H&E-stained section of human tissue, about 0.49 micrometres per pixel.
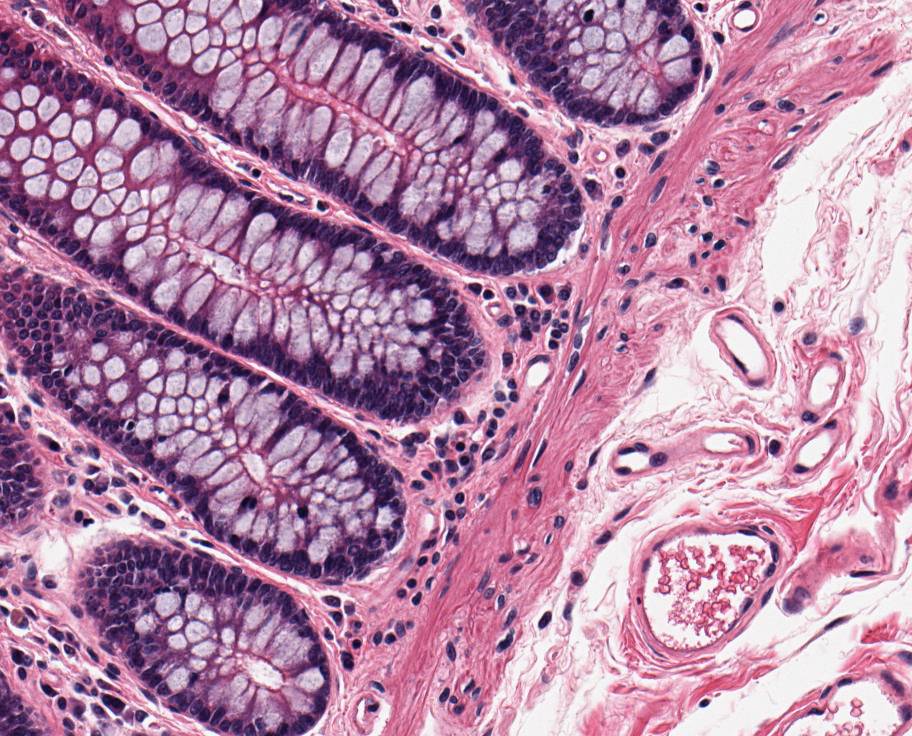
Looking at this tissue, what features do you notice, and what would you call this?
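Glands form straight, unbranched tubes of single-layered columnar cells, dark nuclei crowding the outer edge. Pale, mucin-filled goblet cells make up most of each wall. Past the gland ends, pink smooth muscle with elongated nuclei runs diagonally, upper right to lower middle. This is transverse colon.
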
